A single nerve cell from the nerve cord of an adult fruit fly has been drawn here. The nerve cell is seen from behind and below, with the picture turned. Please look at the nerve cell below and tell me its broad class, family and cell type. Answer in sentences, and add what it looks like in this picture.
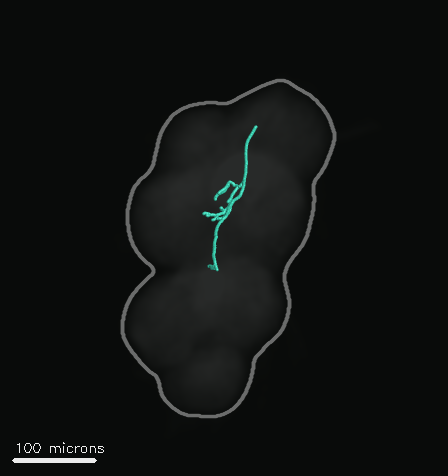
It is a descending neuron. Its family is hemilineage PSp2. The cell type is DNp16_a. No cell body is drawn. By the scale bar it is about 180 microns tall in this view.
